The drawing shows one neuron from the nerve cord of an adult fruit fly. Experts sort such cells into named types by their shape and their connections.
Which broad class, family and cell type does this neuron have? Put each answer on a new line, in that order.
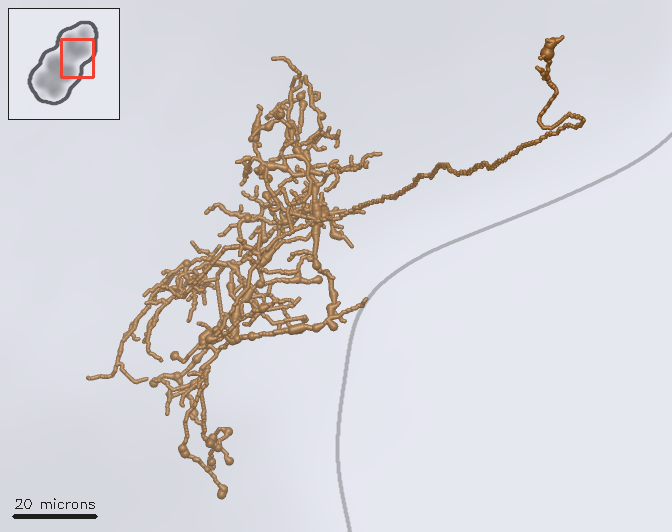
nerve-cord intrinsic neuron
hemilineage 16B
IN16B087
